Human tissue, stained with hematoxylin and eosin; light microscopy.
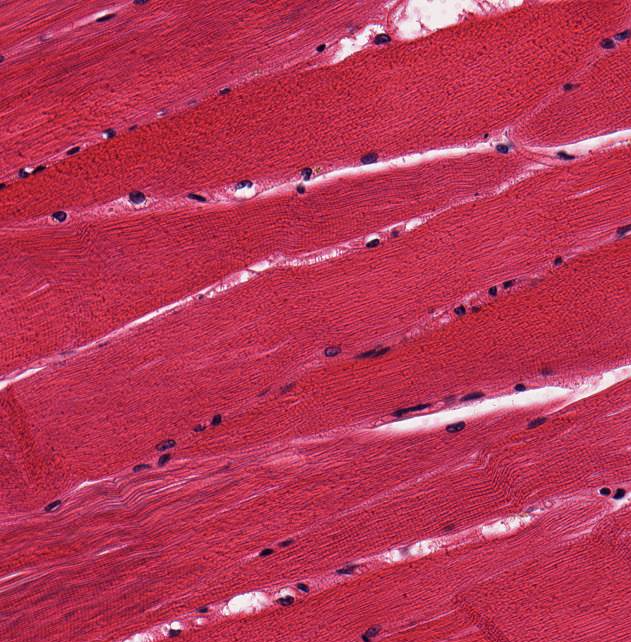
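Skeletal muscle, haematoxylin and eosin. The fibres run as separate, unbranched bands that do not join one another, and their cytoplasm stains deep red with eosin. Small, dark nuclei, oval to elongated, lie at the fibre edges just beneath the borders rather than centrally, their long axes parallel to the fibres.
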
